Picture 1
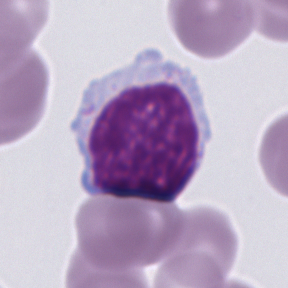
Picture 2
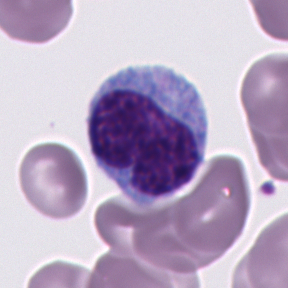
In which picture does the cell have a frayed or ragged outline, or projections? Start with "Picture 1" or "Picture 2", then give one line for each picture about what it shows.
Picture 1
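Picture 1: Small blunt blebs project from the cell surface at the top.
Picture 2: The cell outline is roundish with a smooth edge.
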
